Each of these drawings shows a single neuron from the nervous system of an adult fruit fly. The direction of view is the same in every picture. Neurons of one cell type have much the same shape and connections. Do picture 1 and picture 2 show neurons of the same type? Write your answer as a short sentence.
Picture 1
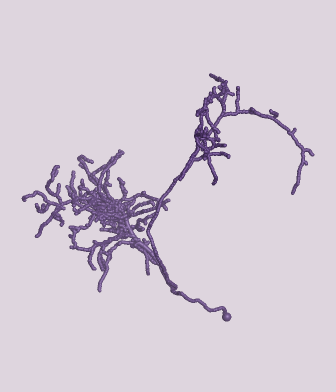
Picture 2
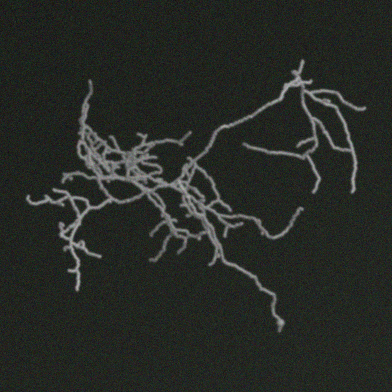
They are of different cell types.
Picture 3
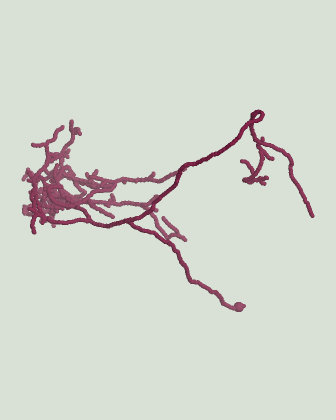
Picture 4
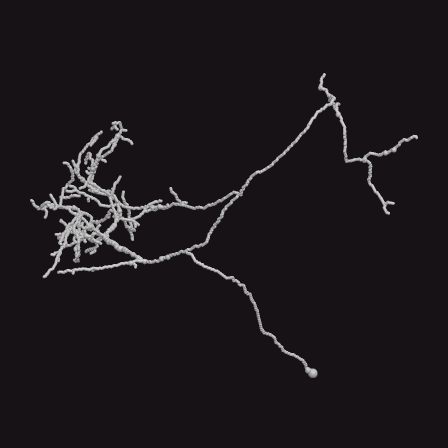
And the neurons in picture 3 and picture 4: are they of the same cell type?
They are of the same cell type.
